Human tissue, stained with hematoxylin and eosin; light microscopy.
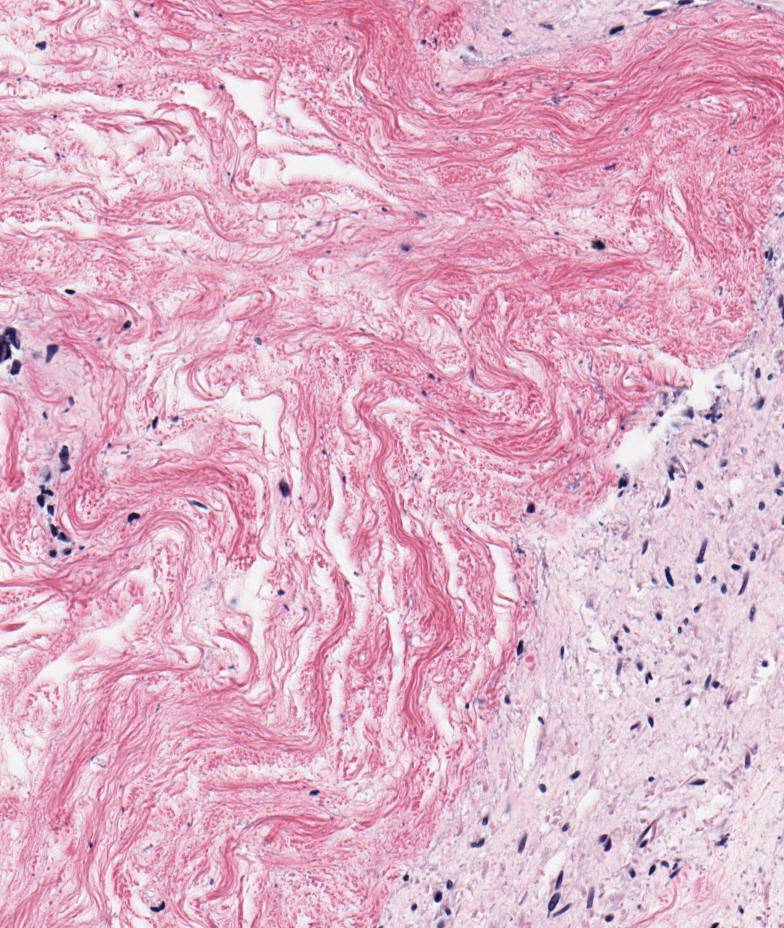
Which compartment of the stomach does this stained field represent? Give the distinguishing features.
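Dense connective tissue occupies the left and upper parts of the field as dense pink collagen.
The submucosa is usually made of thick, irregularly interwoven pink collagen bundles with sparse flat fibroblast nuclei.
Only sparse small dark nuclei lie within the collagenous area, and narrow white clefts separate many of its bundles. Paler loose stroma occupies the lower right, meeting the collagen along a border that runs diagonally from the upper right toward the lower middle.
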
